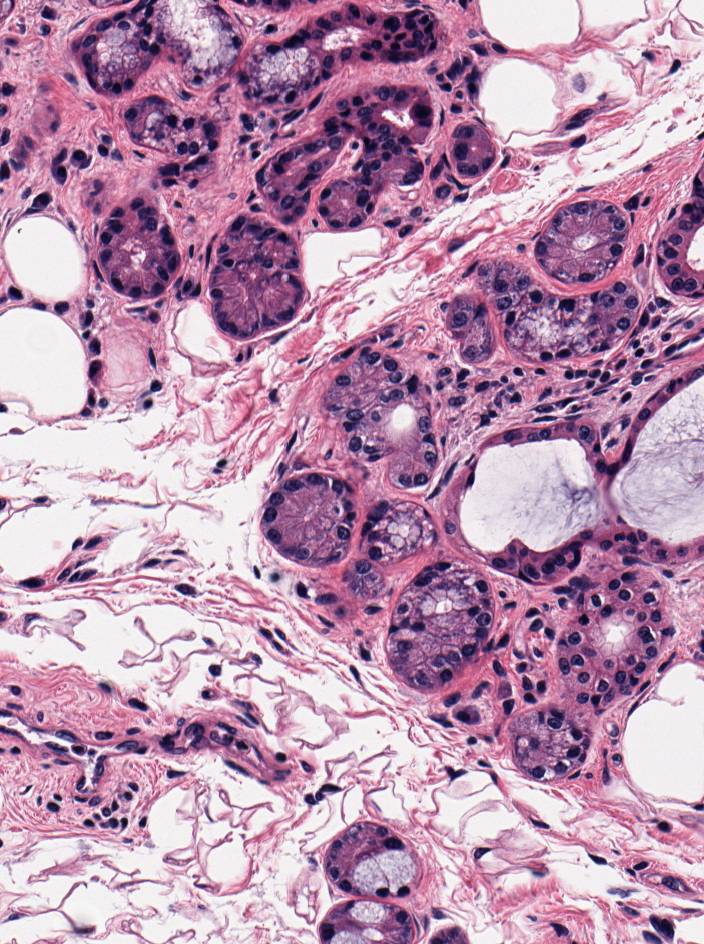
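Minor salivary gland: lobules of packed acini fill the upper and right field; loose connective tissue crosses lower left diagonally. Many acini have pale, foamy, vacuolated cytoplasm; interspersed acini show darker purple, finely granular cytoplasm. Empty round fat cells lie between glands, upper left and right edge.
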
